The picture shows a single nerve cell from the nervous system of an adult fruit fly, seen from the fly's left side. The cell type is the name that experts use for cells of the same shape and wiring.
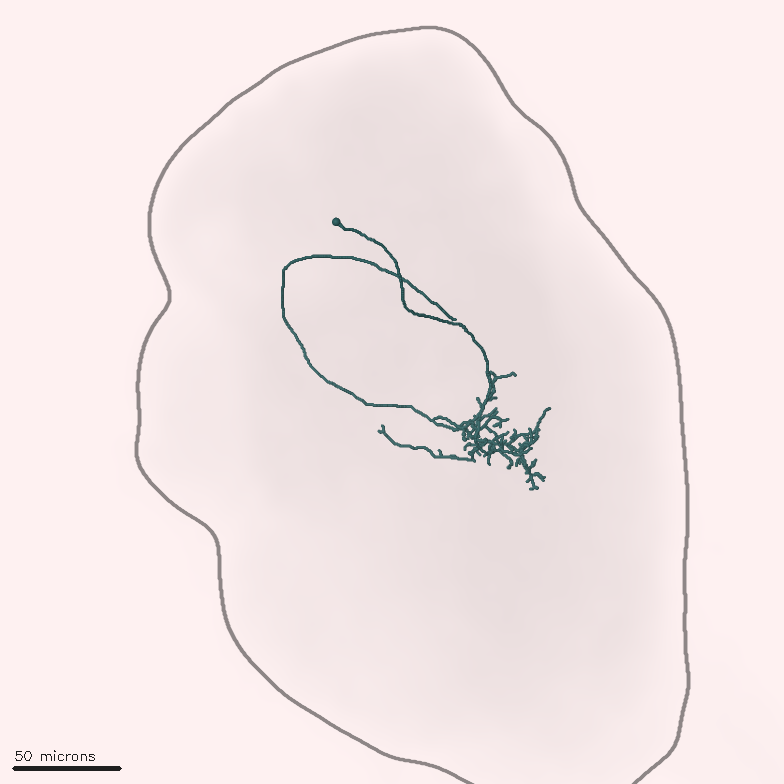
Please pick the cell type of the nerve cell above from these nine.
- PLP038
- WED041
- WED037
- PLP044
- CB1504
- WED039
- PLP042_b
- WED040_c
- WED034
WED039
